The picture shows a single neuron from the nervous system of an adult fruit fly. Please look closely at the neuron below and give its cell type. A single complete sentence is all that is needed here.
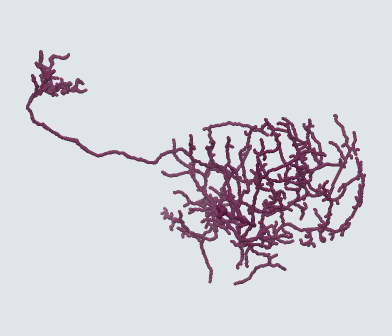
The neuron has SMP043 as its cell type.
